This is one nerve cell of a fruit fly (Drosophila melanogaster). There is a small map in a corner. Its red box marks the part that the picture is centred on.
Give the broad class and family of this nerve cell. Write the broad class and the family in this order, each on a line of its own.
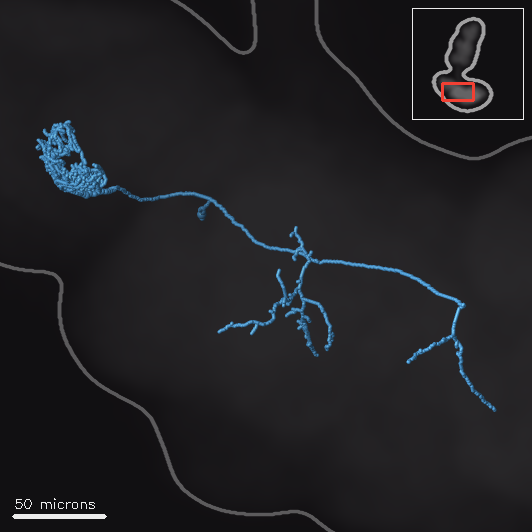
visual projection neuron
hemilineage VPNp1_lateral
